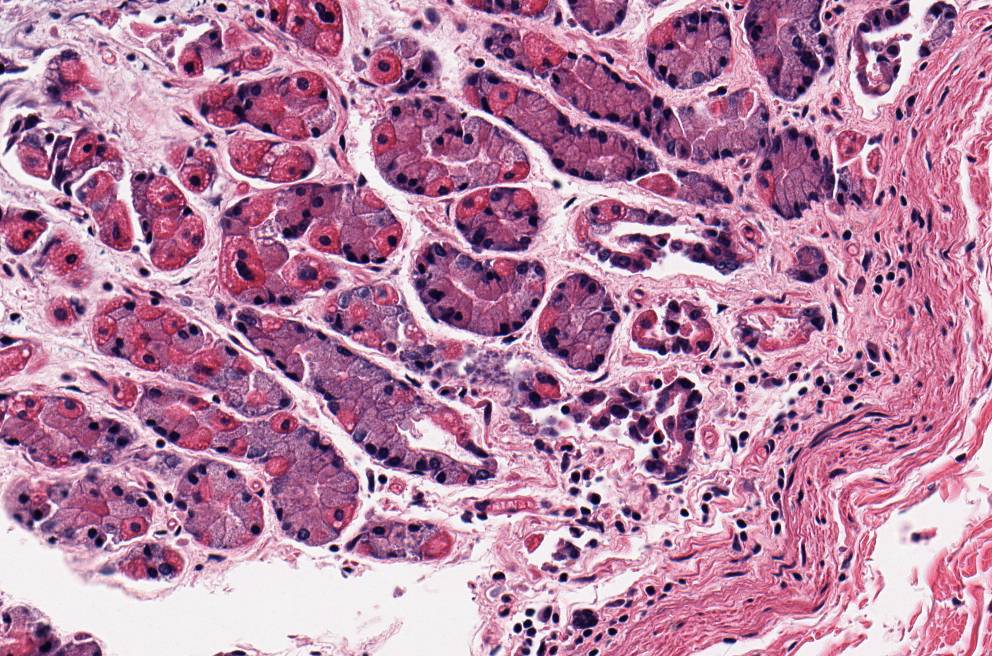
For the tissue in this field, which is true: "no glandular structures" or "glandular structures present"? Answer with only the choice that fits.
Glandular structures present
